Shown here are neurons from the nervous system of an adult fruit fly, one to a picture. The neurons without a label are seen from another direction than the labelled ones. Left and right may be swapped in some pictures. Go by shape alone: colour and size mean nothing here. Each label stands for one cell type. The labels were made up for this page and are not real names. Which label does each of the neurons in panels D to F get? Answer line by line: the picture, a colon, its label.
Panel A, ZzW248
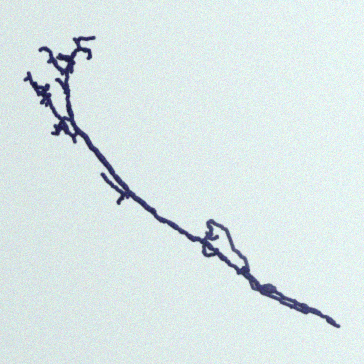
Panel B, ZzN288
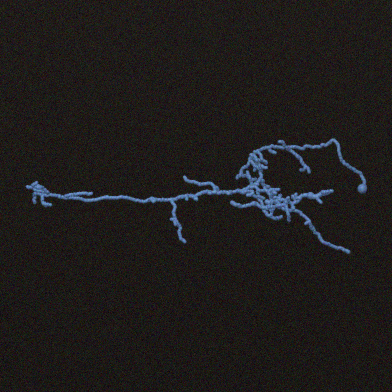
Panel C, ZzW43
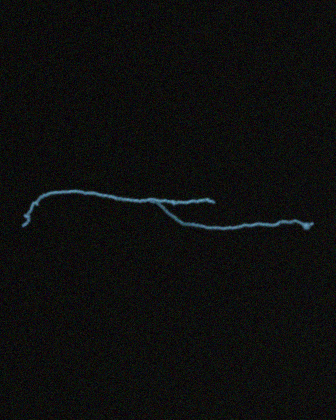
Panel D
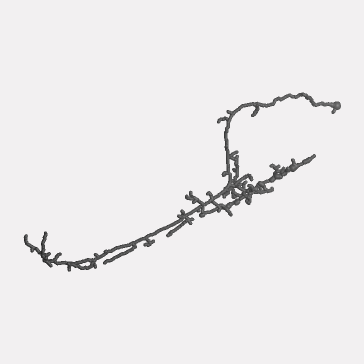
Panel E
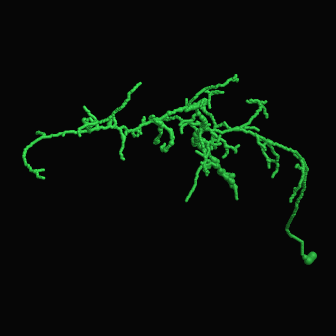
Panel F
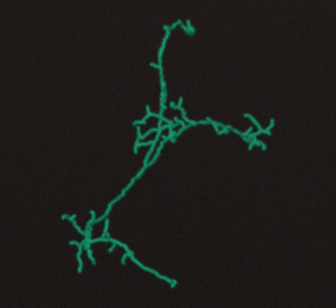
D: ZzN288
E: ZzW43
F: ZzN288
